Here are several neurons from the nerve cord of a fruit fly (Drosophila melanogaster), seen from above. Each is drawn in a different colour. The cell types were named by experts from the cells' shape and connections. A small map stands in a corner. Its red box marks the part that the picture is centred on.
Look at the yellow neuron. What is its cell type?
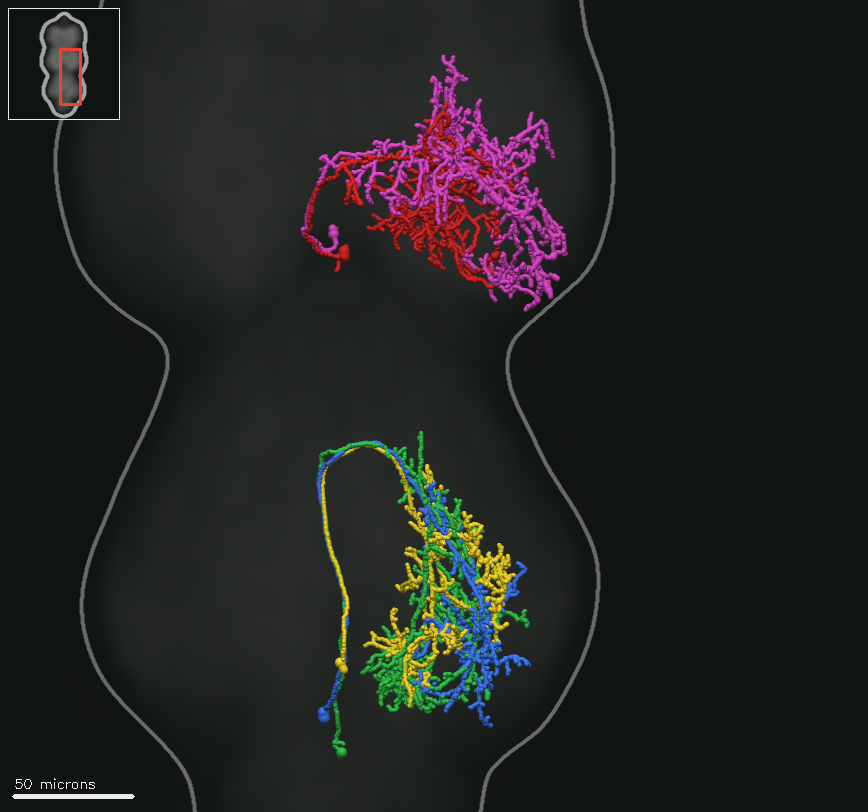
IN12B030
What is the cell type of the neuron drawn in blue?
IN12B026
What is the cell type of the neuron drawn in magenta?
IN12B023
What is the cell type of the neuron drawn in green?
IN12B025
